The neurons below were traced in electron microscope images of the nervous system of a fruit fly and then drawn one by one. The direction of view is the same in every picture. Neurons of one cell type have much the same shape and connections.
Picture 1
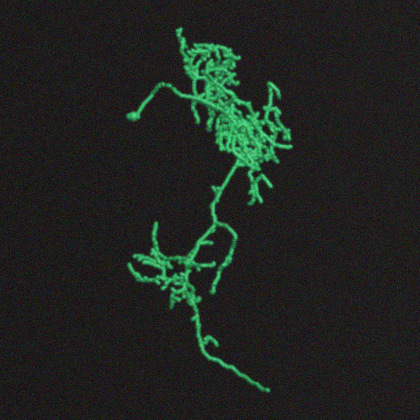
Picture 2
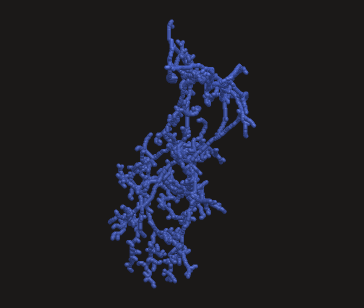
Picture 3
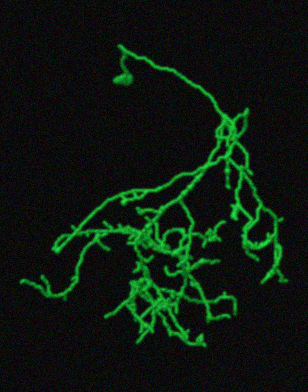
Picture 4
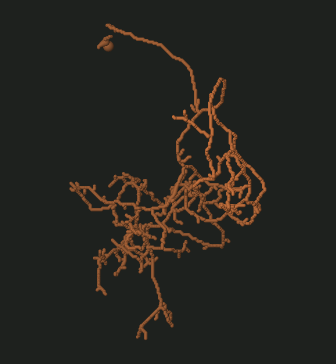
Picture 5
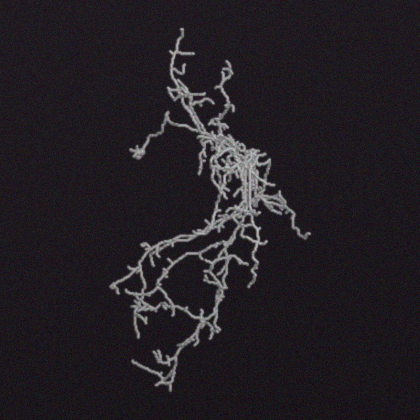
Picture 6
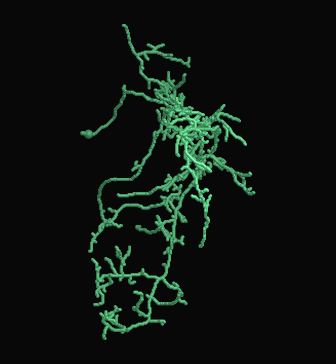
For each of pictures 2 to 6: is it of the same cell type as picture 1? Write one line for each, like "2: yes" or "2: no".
2: no
3: no
4: no
5: yes
6: yes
